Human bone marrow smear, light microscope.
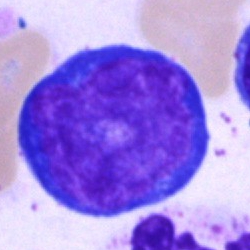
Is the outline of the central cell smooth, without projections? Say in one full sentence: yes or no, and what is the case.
Yes, this cell's outline runs smooth, without projections.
